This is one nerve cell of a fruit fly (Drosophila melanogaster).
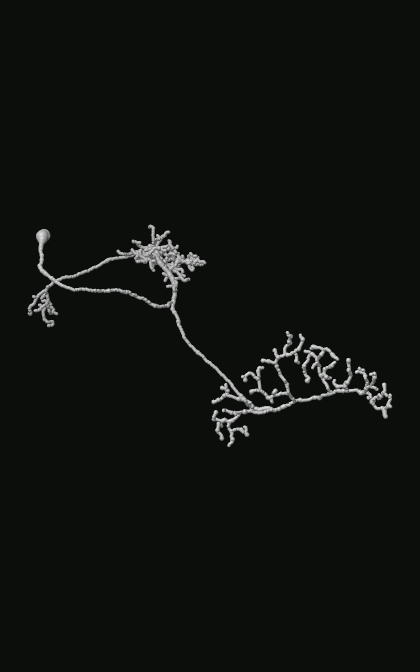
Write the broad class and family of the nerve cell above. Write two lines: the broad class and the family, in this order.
central-brain intrinsic neuron
hemilineage DL1_dorsal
